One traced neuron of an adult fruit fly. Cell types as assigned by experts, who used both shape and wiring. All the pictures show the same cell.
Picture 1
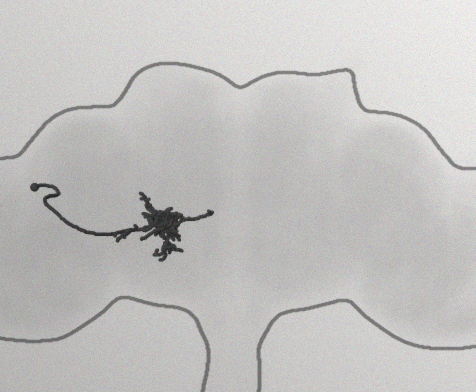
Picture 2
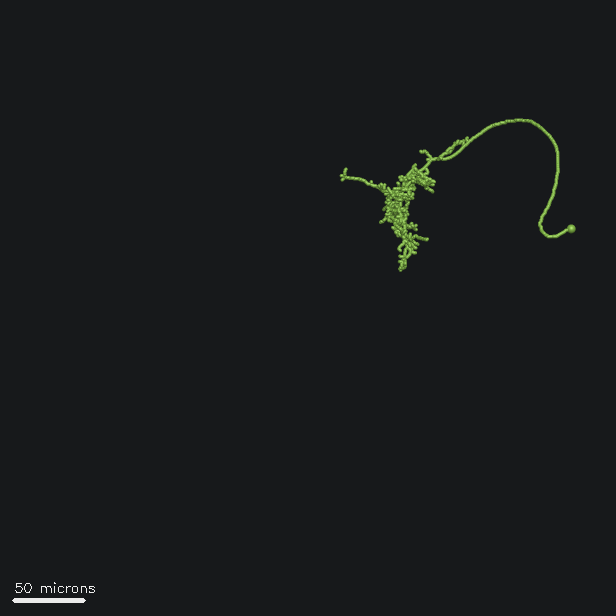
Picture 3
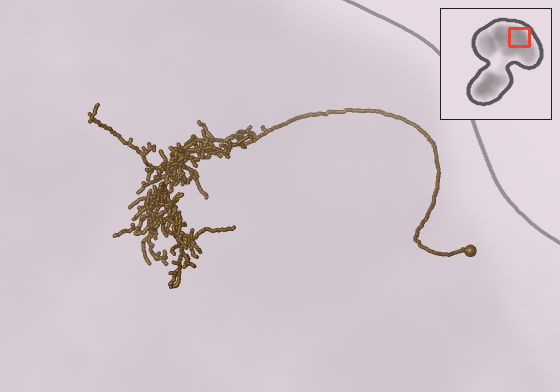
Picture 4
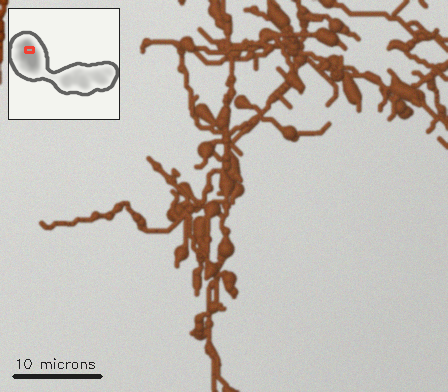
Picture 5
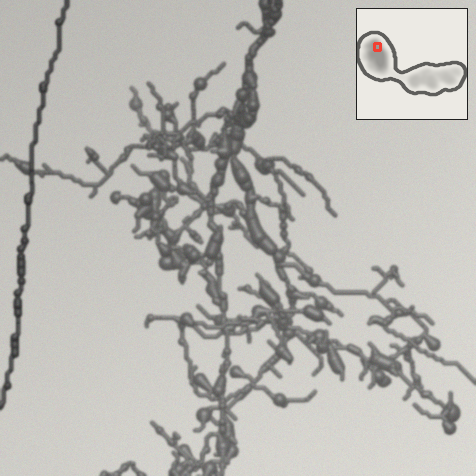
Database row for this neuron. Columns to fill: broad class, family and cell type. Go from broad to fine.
central-brain intrinsic neuron; hemilineage SLPav2; CL013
